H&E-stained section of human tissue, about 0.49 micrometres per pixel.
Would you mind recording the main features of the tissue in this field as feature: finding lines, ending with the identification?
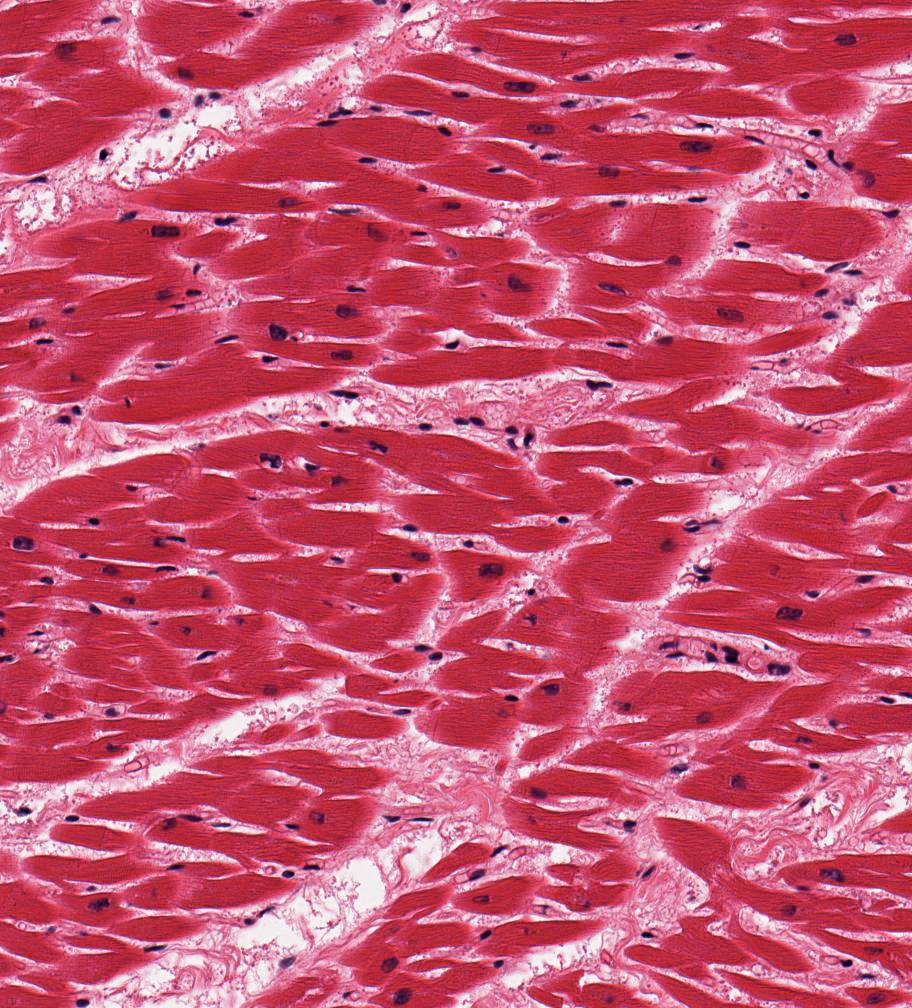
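Arrangement: bundles of cardiac muscle fibres filling field
Clefts: pale, diagonal, lower left to upper right
Fibres: branching, joining neighbours
Cytoplasm: deeply, evenly eosinophilic
Cleft contents: loose, pale, wispy connective tissue; scattered small dark spindle nuclei
Name: left ventricle of the heart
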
